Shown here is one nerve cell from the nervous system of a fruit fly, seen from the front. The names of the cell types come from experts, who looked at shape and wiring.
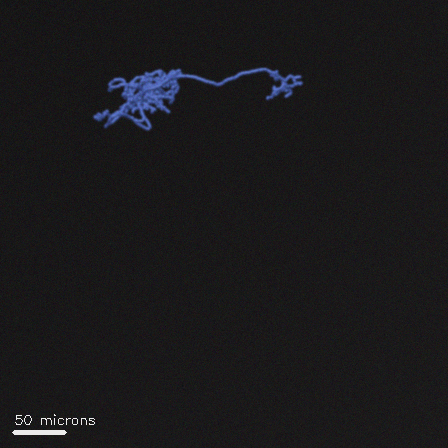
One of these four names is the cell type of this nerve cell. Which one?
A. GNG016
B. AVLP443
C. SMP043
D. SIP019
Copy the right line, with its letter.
D. SIP019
